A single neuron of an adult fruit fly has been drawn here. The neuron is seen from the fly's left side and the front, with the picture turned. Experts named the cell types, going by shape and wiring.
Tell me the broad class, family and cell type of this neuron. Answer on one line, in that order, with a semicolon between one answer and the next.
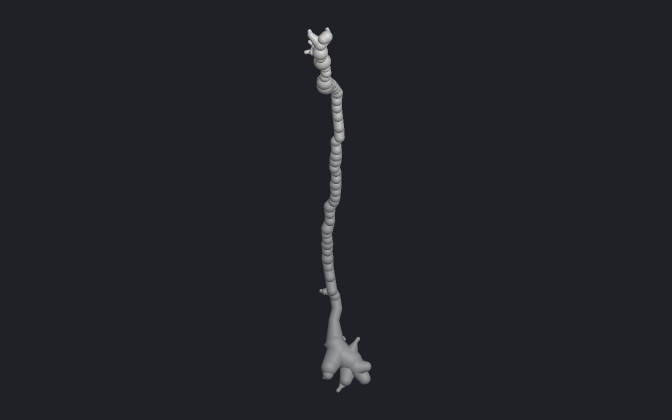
optic-lobe intrinsic neuron; L; L2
